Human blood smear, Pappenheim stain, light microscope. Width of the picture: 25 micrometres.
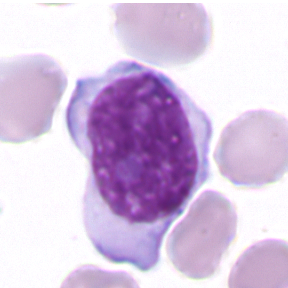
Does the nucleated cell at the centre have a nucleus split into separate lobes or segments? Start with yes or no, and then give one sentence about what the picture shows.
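No. The nucleus is not indented or lobed.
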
